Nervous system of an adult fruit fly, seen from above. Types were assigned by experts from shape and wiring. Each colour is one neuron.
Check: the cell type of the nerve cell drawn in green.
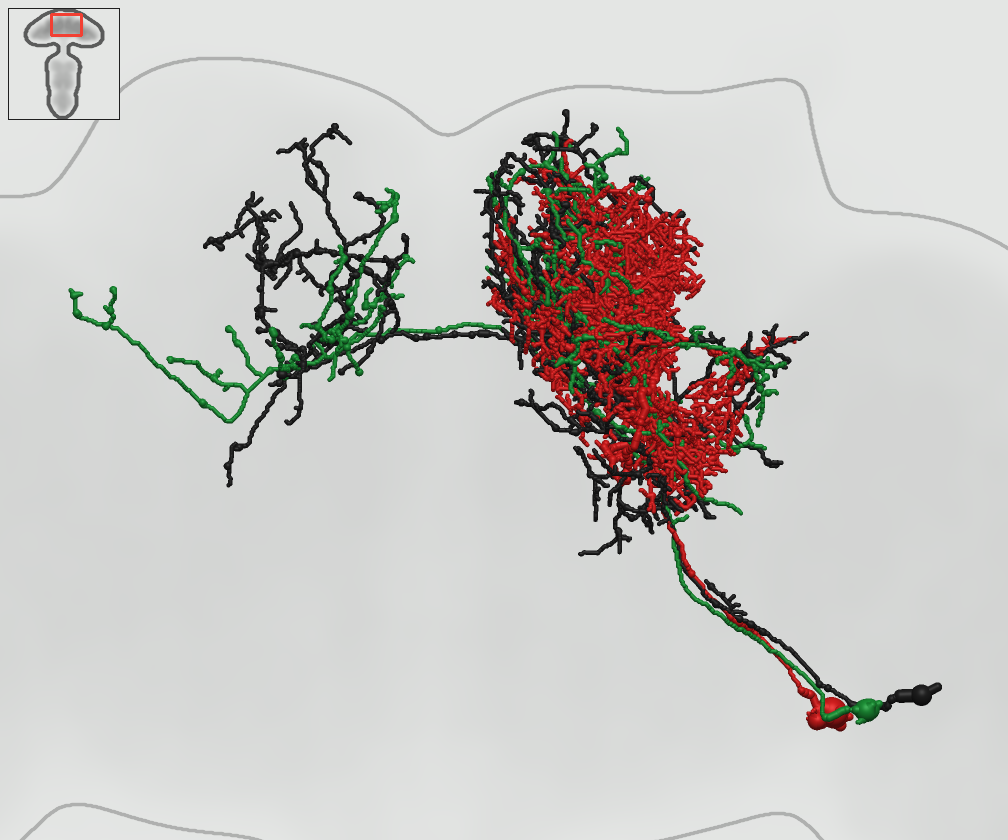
SMP180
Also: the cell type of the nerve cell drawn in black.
SMP178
